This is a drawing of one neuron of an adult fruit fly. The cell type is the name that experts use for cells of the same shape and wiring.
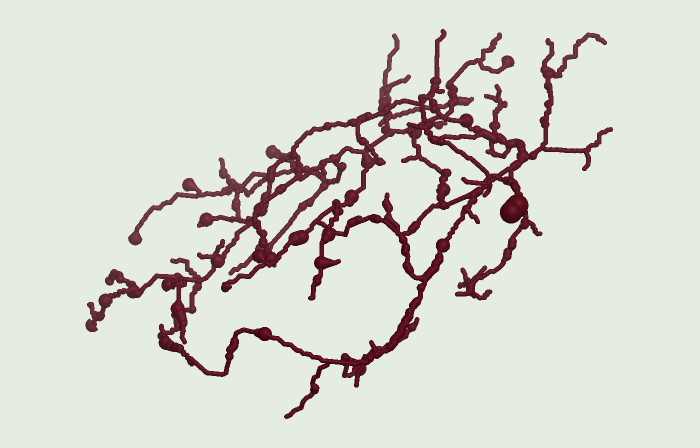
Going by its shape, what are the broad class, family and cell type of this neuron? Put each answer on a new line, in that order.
optic-lobe intrinsic neuron
Li
Li35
